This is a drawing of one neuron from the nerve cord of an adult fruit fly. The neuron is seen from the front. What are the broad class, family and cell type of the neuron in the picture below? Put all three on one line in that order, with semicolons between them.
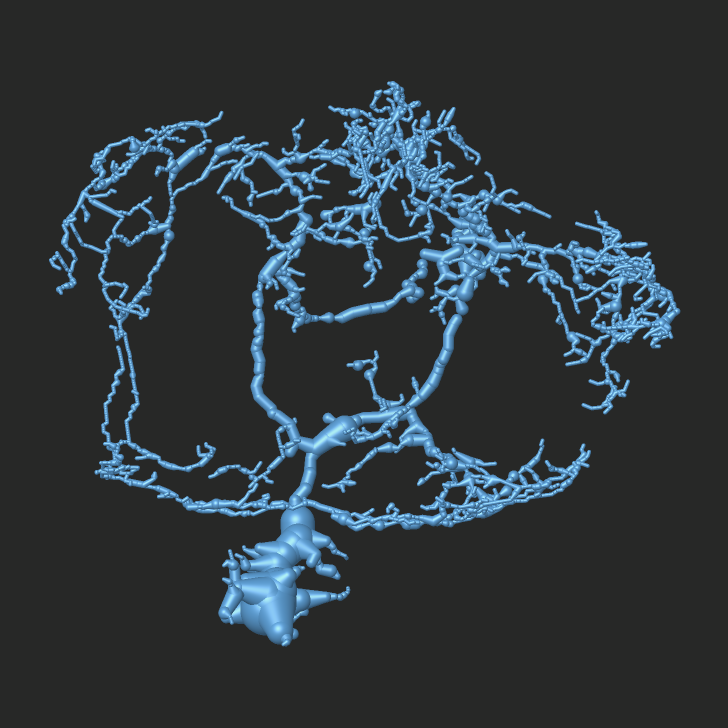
efferent neuron of the nerve cord; hemilineage 00B; EN00B010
